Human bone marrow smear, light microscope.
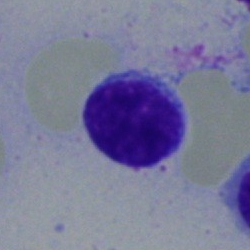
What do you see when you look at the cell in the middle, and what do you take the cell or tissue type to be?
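Nucleus fills almost the whole cell; very little cytoplasm. Cytoplasm bluish, mainly a thin rim along the upper edge. Chromatin dense, dark purple, slightly blotchy. Lymphocyte.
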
